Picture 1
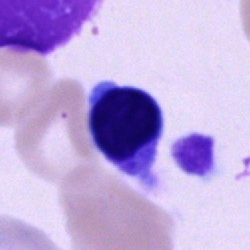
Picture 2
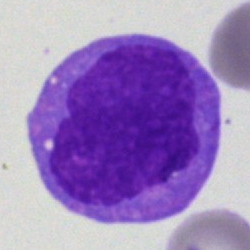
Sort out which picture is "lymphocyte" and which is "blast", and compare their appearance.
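Of the two, picture 2 is the blast and picture 1 the lymphocyte. Their chromatin differs. In the lymphocyte it is dense and deep blue-purple, while in the blast it is finely granular rather than coarsely clumped.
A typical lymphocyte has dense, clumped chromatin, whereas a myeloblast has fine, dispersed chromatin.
No nucleolus can be seen in the lymphocyte.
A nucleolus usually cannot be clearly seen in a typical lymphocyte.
The lymphocyte's cytoplasm is scanty, with no visible granules, and a small tag of it projects from the lower right of the cell.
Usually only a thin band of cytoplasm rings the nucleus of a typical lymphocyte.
The blast has a round, smooth outline, and its large nucleus fills most of the cell. Its blue-purple cytoplasm forms a rim that is wider on the left than on the right, with two small clear spots on the left side.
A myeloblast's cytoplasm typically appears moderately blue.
A small separate purple fragment lies just to the right of the lymphocyte.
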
